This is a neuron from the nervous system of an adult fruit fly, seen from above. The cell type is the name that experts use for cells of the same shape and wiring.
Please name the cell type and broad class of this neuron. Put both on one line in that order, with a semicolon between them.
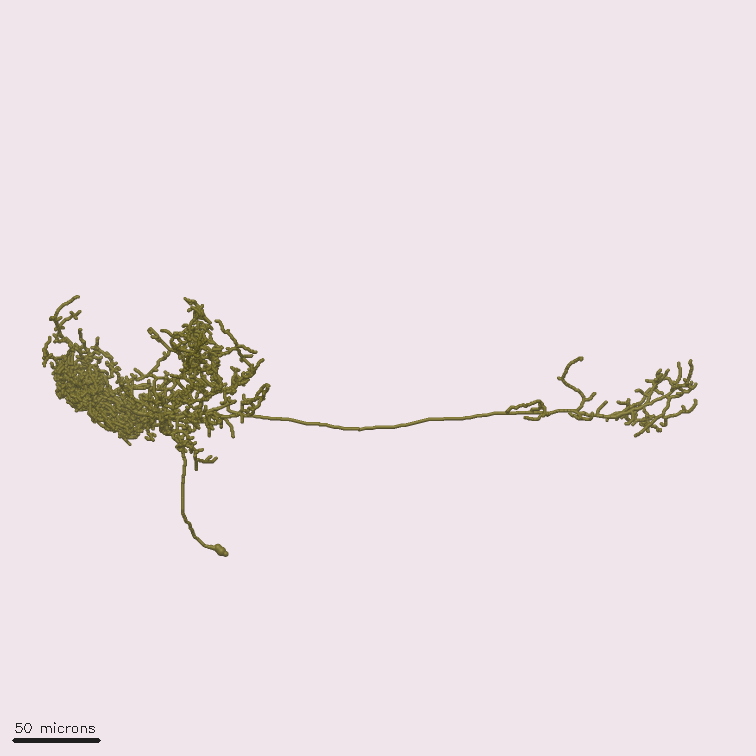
PVLP120; central-brain intrinsic neuron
